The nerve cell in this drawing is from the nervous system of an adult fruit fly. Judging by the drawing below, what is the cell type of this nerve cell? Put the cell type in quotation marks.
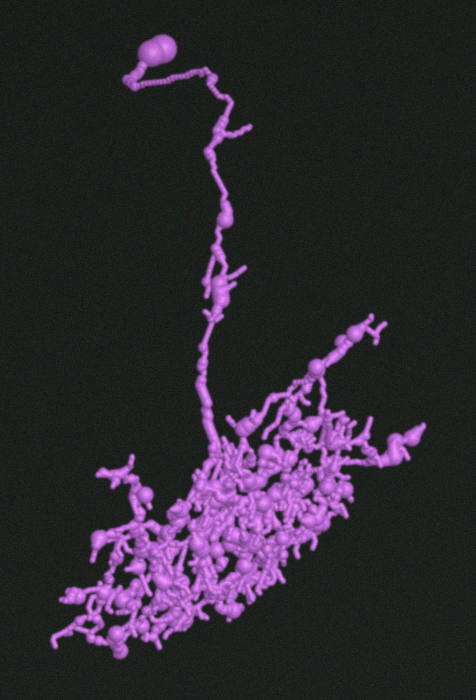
"Li15"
